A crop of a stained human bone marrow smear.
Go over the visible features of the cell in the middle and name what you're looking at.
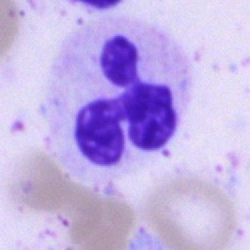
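Round, smooth outline on this one. Chromatin's dense and dark purple, no nucleoli showing. Segmented neutrophil.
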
